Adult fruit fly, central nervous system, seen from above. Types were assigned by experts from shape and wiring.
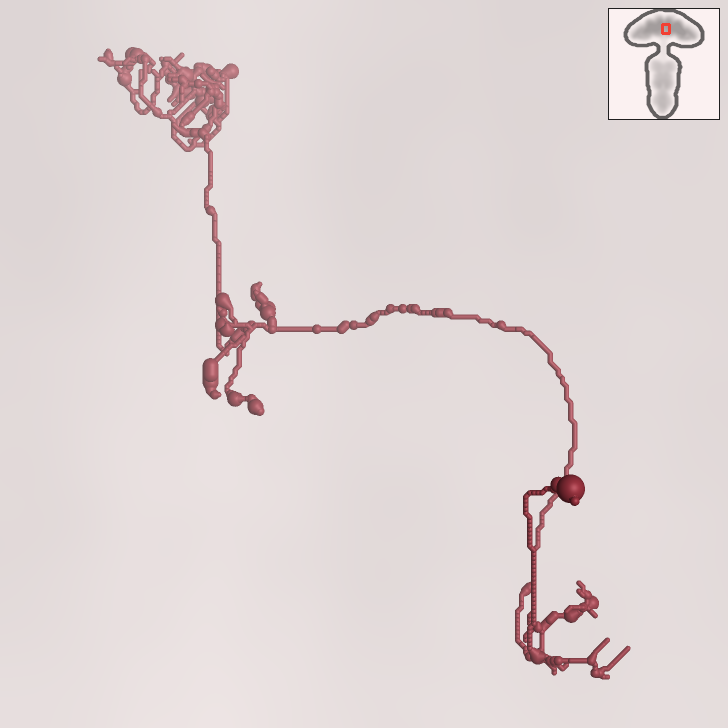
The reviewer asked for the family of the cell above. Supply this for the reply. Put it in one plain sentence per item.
The family is class CX.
